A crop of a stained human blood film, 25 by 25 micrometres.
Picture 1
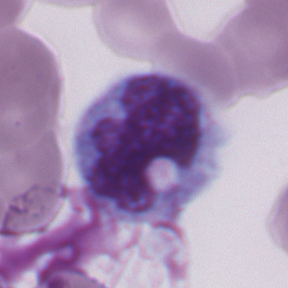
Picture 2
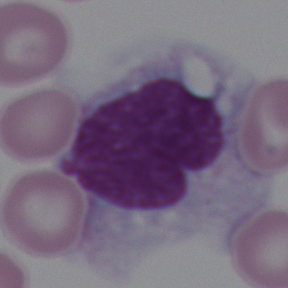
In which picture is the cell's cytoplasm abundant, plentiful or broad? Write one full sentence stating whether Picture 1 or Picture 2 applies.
It is in picture 2 that the cytoplasm of the cell is plentiful.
